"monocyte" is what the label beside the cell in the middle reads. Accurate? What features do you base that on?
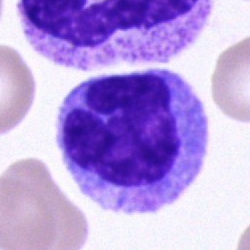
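The cytoplasm has a bluish cast, being pale bluish-lilac, and no nucleolus is visible in the nucleus.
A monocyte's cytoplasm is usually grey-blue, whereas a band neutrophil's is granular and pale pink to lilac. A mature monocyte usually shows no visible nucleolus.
Monocyte therefore fits this cell, and band neutrophil does not. The lilac part of the tint falls within the band neutrophil's range too, so on that point the colour would fit both; the blue cast is what favours monocyte. The cytoplasm forms a moderate rim around the nucleus, widest on the lower side. The chromatin is dark purple and clumped in patches, with paler areas between them, and the outline is roughly round. Another nucleated cell with granular cytoplasm lies just above, cut off by the top edge of the picture.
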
